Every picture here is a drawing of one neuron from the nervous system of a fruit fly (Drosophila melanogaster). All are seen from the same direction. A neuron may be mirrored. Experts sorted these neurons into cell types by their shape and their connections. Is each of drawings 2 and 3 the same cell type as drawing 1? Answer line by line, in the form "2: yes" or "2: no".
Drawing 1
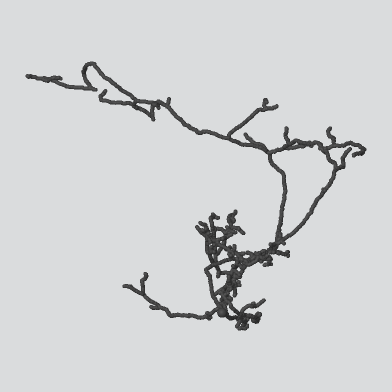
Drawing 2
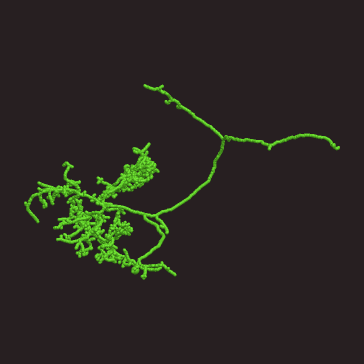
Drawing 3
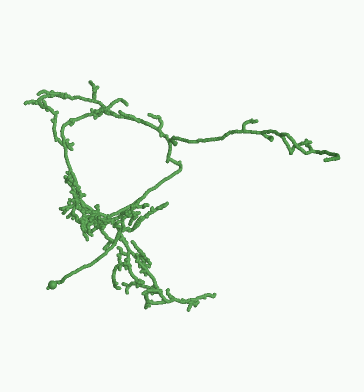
2: no
3: yes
